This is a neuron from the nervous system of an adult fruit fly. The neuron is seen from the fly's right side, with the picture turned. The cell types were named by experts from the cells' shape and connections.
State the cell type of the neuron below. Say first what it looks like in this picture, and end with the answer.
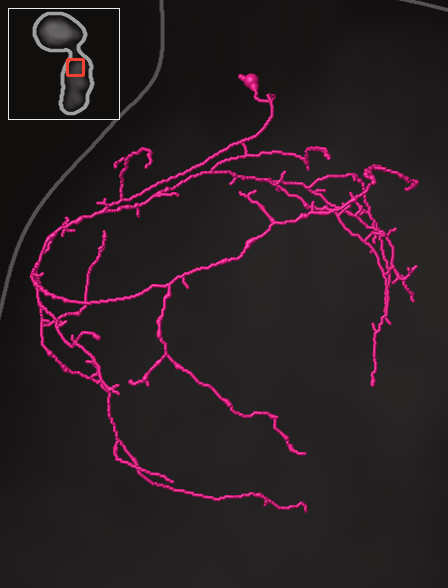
The cell body can be seen at the top of the picture. Dozens of branch ends can be seen. This is a nerve-cord intrinsic neuron. It is of cell type IN08A025.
